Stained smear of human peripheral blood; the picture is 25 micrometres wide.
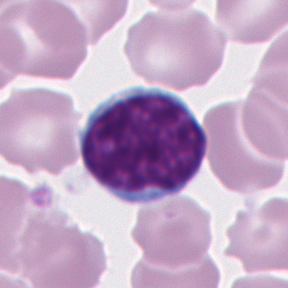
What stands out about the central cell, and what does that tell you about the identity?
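Single round nucleus, no lobes, about 11 by 9 micrometres. Nucleus fills almost the whole cell. Cytoplasm a scant pale blue rim, widest along the lower edge. Central cell: typical lymphocyte.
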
